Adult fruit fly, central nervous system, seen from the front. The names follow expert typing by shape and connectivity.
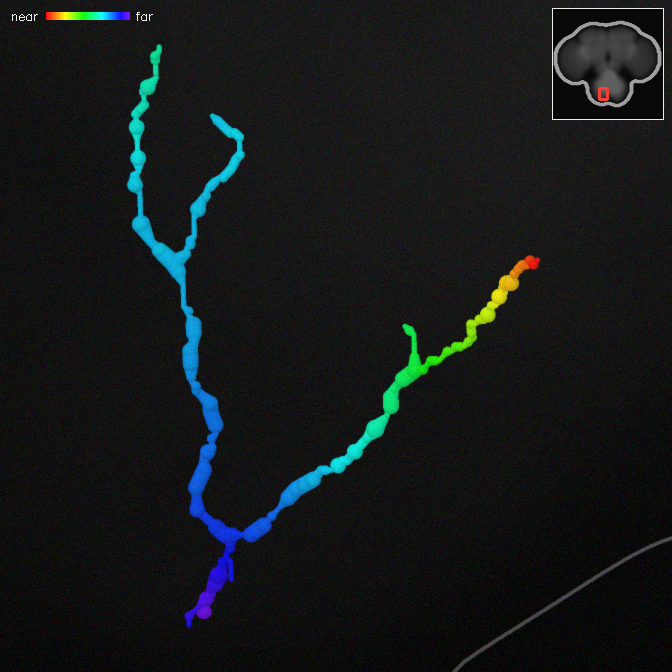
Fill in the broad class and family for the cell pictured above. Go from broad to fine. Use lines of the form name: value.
broad class: sensory neuron entering the nerve cord
family: class mechanosensory proprioceptive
